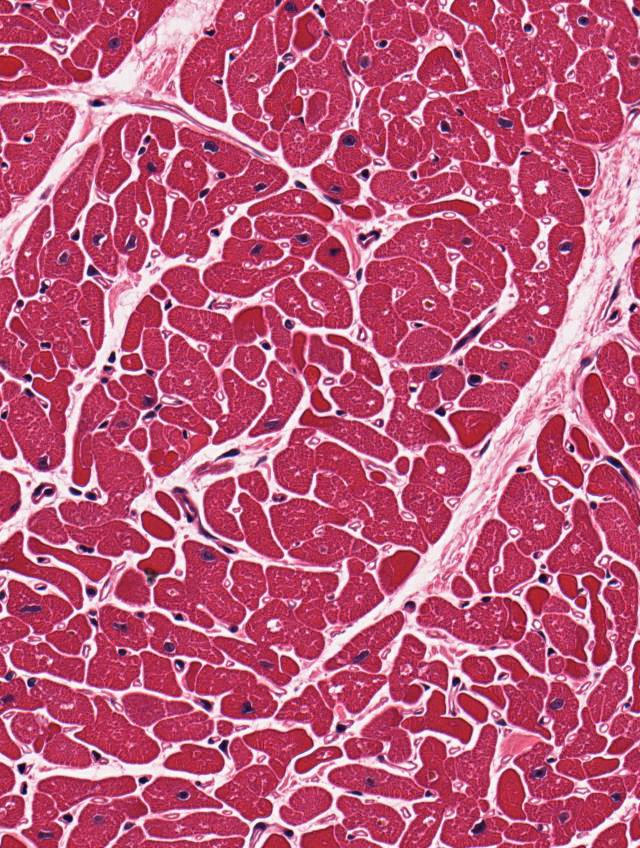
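Left ventricle of the heart, showing cardiac muscle fibres, mostly cut across or obliquely, grouped into bundles separated by pale pink fibrous septa. Many fibre profiles have irregular, branching rather than round outlines. Where seen, a fibre's nucleus is single and lies in the centre. Small dark elongated nuclei occupy the thin spaces between the fibres.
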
